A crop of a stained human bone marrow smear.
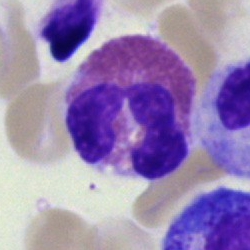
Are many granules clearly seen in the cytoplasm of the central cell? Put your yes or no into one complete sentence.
Yes, what is seen in its cytoplasm is many granules.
